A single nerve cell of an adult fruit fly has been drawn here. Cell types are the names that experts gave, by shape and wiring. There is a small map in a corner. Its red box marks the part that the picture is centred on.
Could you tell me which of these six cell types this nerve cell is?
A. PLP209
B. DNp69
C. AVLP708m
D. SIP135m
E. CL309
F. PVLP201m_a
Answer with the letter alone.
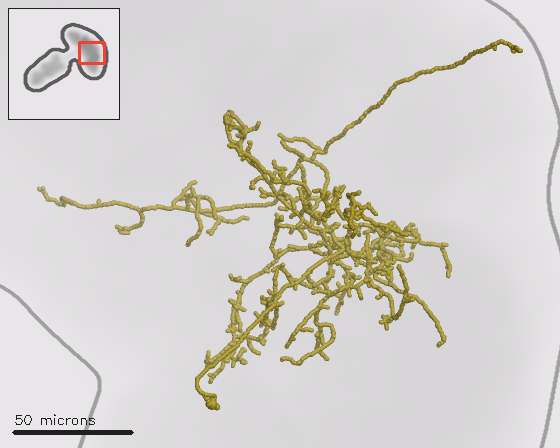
F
